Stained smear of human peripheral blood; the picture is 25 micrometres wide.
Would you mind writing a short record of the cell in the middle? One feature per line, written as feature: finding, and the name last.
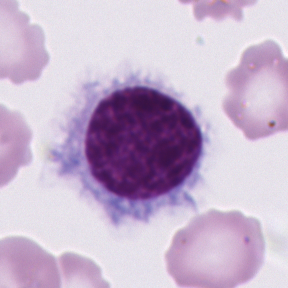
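Size: about 13 micrometres across
Margin: many fine, hair-like projections all around
Cytoplasm: pale blue
Rim: broader on the left of the nucleus than on the right
Nucleus: round in outline, about 10 micrometres across
Contour: no notch, fold or lobe in the nucleus
Identity: hairy cell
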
